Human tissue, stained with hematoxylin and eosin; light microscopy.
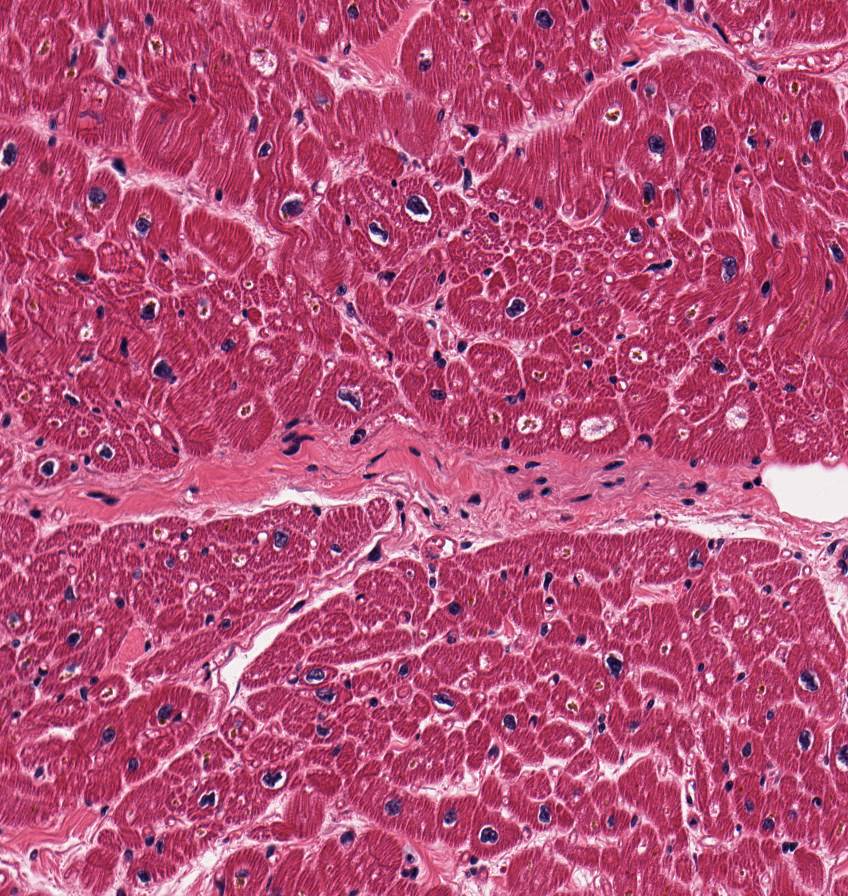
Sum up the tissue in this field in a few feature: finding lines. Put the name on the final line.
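Middle band: pale pink fibrous connective tissue running horizontally, dividing muscle above from muscle below
Band nuclei: elongated, flattened and dark
Muscle nuclei: many with a pale clear zone at the poles holding fine golden-brown granules
Fat cells: none anywhere in the field
Name: left ventricle of the heart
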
